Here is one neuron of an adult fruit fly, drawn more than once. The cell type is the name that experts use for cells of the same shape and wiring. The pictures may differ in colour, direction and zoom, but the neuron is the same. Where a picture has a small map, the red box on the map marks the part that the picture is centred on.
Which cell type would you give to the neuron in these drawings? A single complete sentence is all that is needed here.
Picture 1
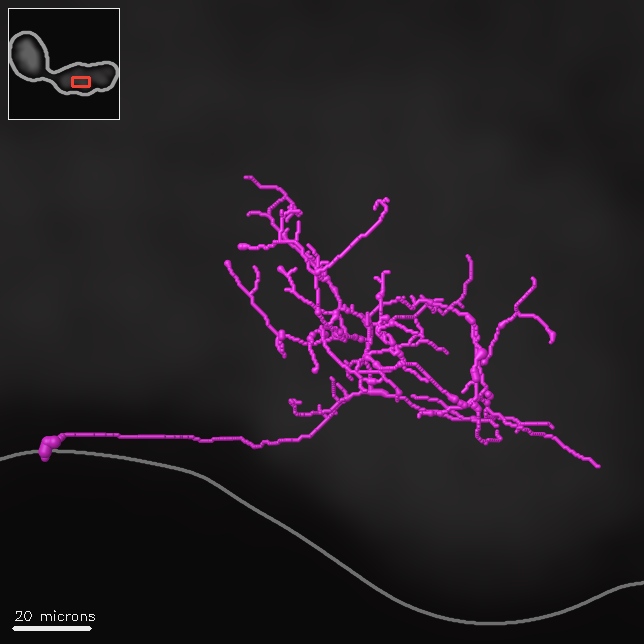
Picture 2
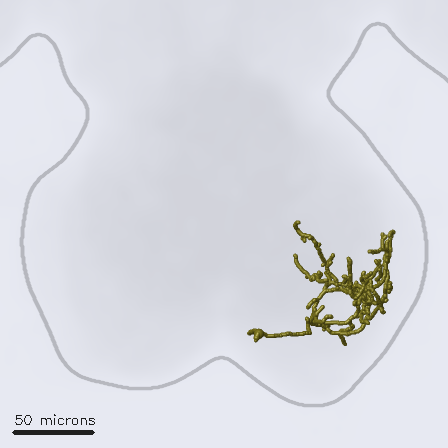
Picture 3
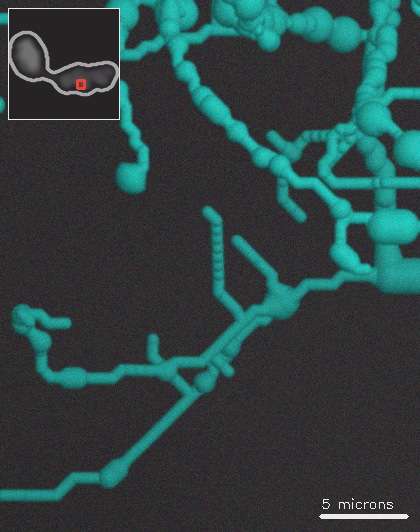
The cell type IN14A034 is the type of this neuron.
